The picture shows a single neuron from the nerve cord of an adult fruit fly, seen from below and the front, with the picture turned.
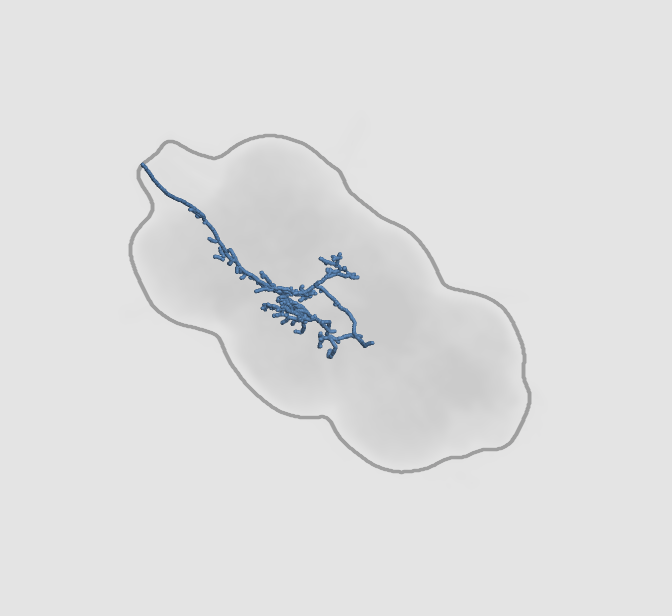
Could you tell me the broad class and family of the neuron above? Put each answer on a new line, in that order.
ascending neuron
hemilineage 06B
